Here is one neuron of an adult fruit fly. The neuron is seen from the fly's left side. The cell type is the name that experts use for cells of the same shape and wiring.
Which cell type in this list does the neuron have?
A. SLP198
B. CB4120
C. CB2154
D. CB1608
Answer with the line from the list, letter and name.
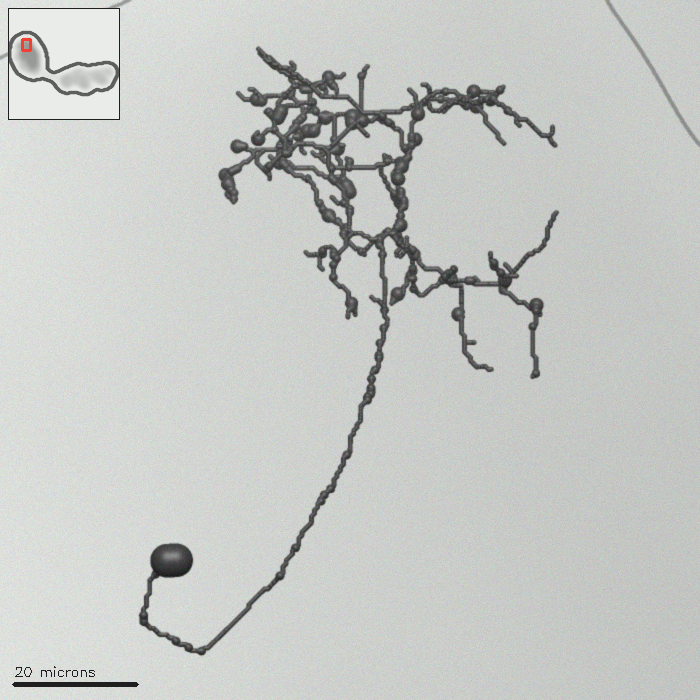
C. CB2154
